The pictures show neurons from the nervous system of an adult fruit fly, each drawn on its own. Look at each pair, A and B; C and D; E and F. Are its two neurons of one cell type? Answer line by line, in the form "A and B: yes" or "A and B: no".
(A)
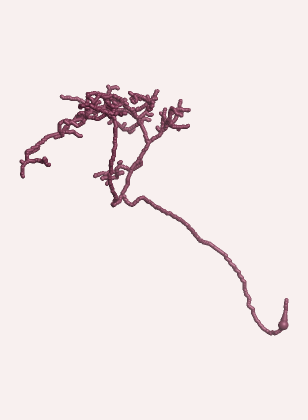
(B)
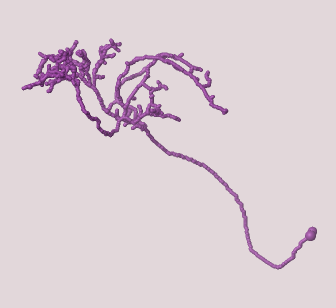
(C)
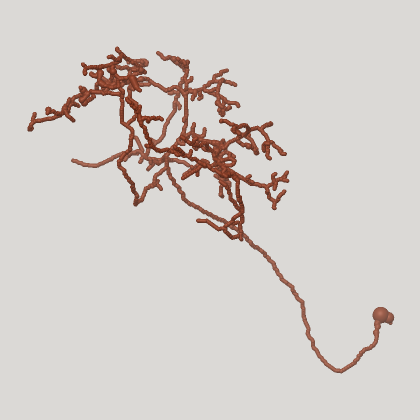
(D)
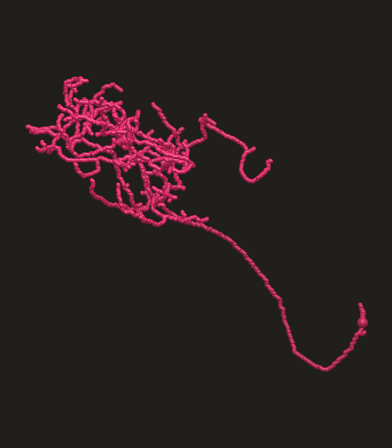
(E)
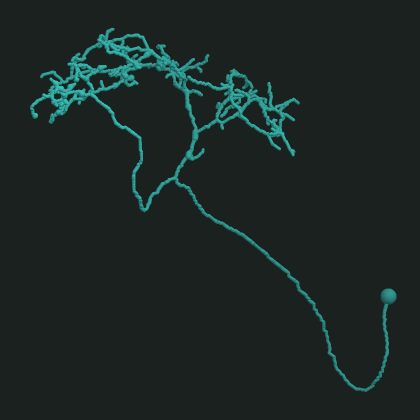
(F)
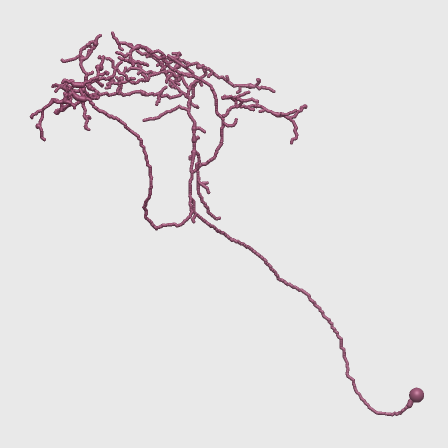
A and B: no
C and D: no
E and F: yes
